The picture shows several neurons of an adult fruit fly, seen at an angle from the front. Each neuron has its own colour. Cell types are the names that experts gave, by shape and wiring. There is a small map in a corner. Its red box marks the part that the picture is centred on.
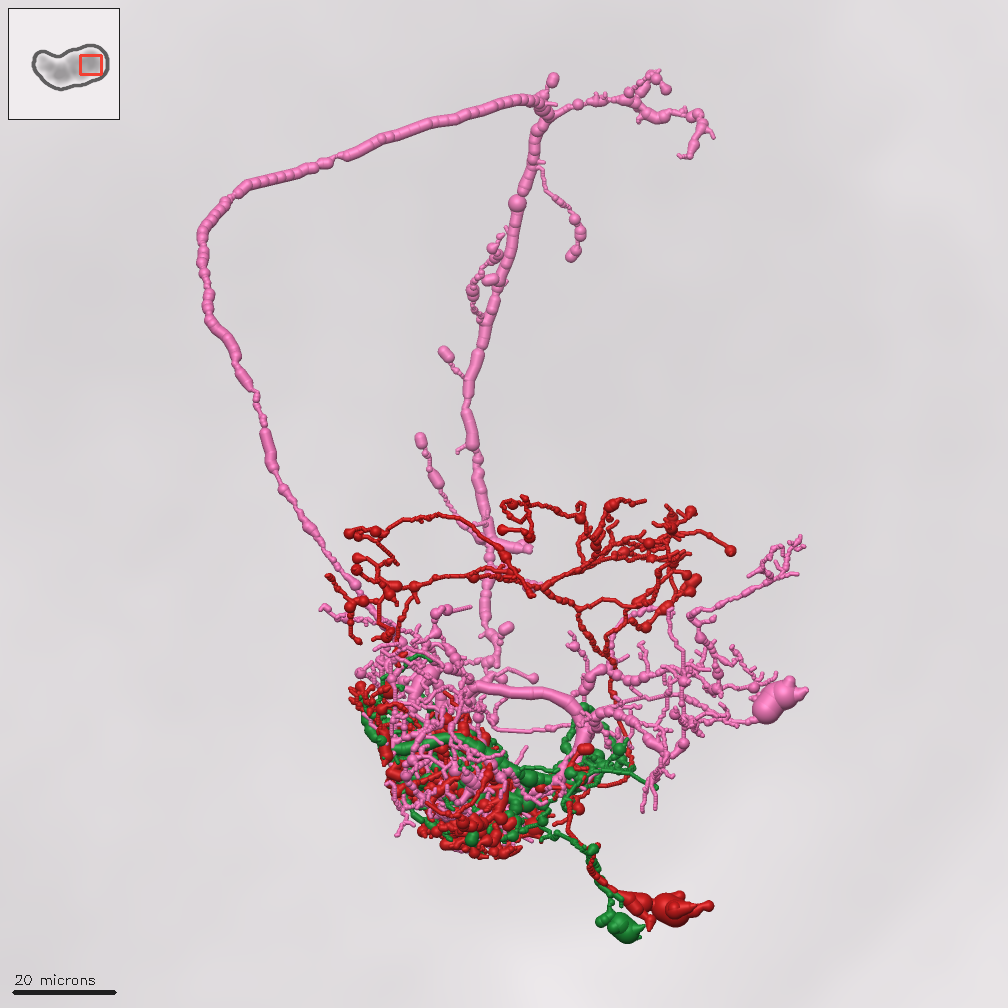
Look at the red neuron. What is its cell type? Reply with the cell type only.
vLN27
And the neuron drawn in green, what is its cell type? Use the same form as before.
vLN28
